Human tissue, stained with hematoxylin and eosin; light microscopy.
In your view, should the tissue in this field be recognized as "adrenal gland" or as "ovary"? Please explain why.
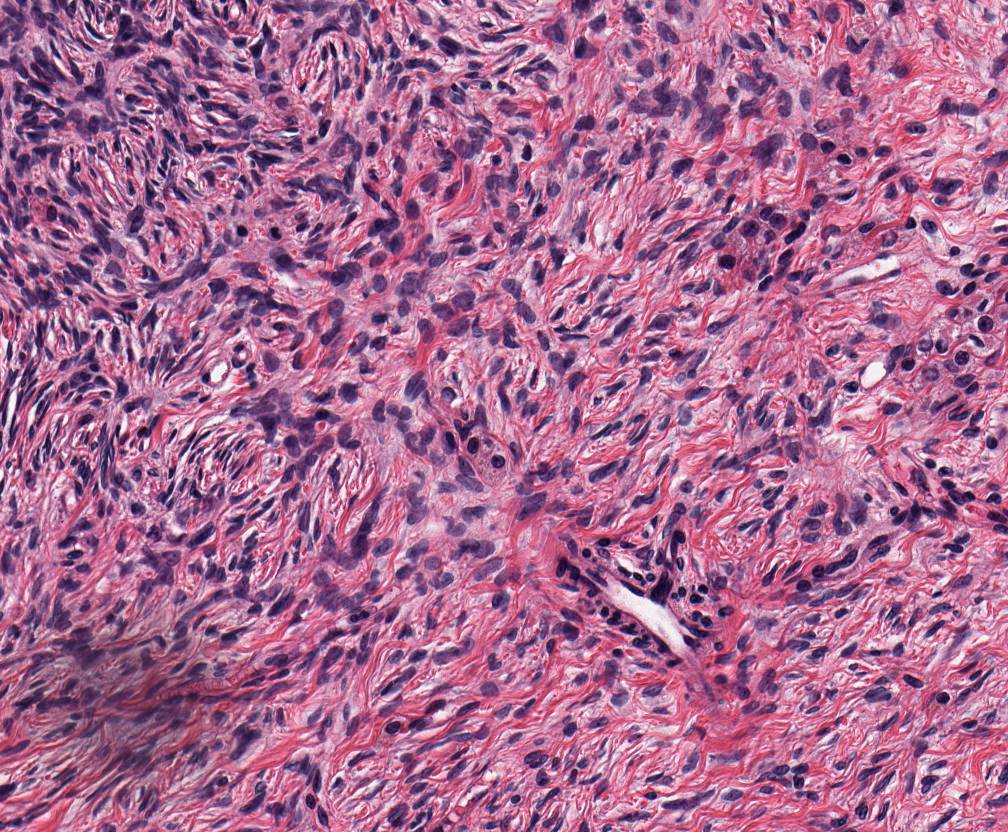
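Ovary, not adrenal gland. What settles it is the upper left, where the spindle cells form short intersecting whorls in a cartwheel-like, storiform arrangement.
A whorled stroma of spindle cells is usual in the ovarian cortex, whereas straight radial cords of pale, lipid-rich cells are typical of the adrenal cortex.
The nuclei are mostly elongated to ovoid and dark, the cells have scant, pale pink cytoplasm and indistinct borders, and wavy, bright pink collagen fibres run between them throughout.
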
